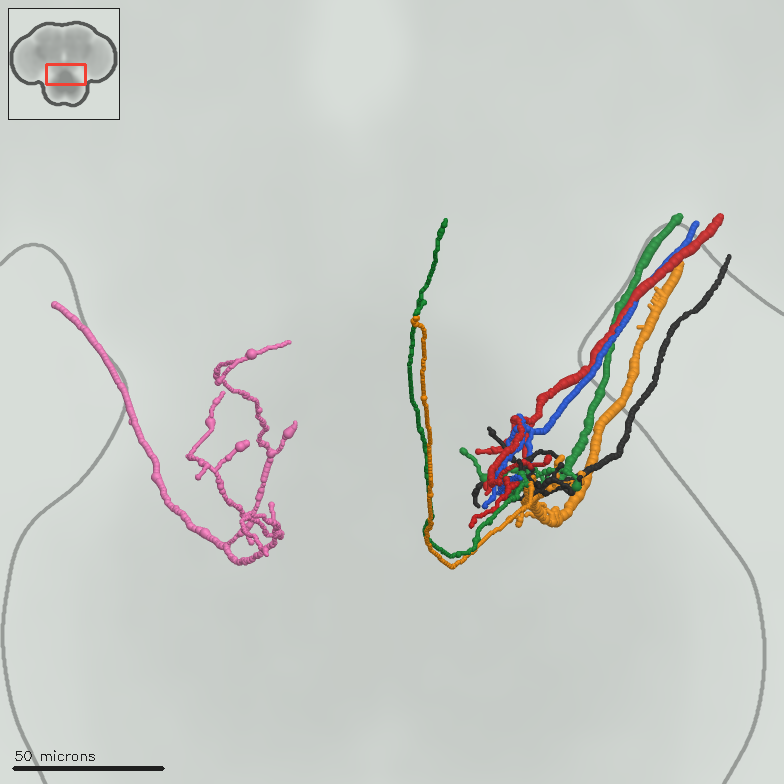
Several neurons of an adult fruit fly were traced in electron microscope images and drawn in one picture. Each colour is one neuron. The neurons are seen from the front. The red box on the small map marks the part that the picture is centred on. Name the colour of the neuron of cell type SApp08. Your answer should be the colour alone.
black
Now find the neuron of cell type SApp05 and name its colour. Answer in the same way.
blue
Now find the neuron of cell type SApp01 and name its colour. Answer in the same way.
orange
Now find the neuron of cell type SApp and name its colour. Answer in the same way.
green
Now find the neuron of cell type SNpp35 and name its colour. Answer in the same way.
pink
